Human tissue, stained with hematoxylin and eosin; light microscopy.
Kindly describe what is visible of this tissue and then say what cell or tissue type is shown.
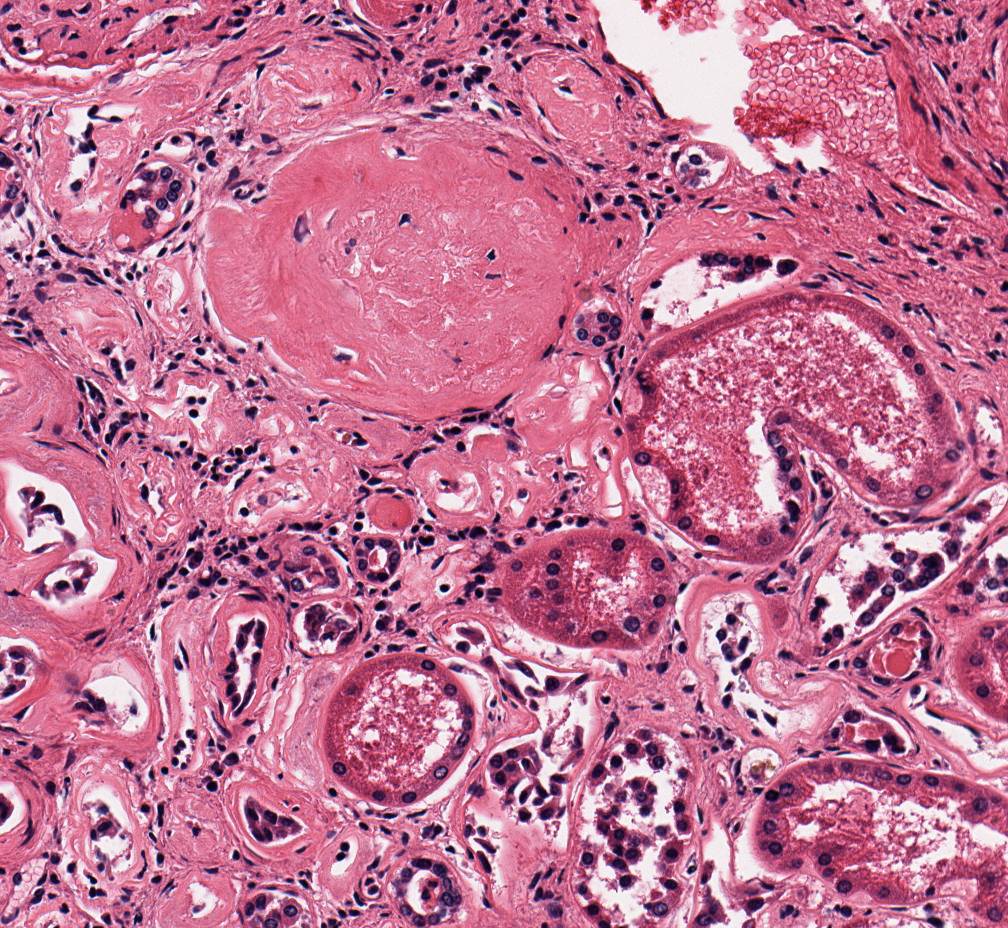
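Tubules of very unequal size crowd the field in fibrous stroma. Many small ones, left and bottom, have narrow lumens, thick pink basement membranes. Larger lumens hold granular pink debris. Small lymphocytes with dark round nuclei dot the stroma, densest centre and left. It's renal cortex.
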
